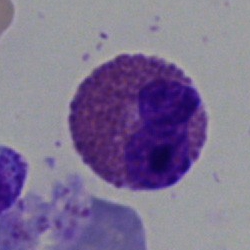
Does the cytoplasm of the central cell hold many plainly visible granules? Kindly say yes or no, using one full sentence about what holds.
Yes, this cell has a cytoplasm with many visible granules.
